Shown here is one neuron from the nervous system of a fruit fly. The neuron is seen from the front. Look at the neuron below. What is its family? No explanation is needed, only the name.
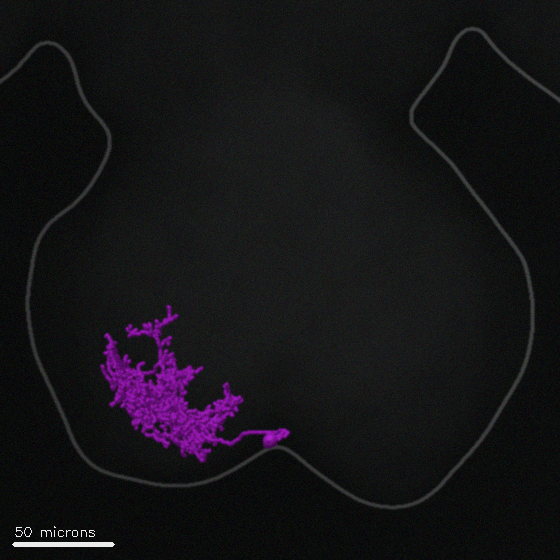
hemilineage 13B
